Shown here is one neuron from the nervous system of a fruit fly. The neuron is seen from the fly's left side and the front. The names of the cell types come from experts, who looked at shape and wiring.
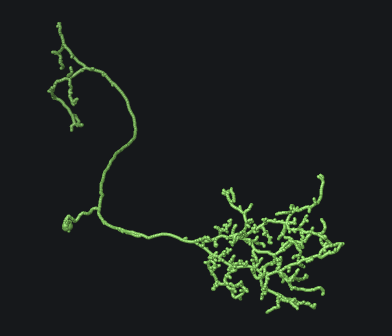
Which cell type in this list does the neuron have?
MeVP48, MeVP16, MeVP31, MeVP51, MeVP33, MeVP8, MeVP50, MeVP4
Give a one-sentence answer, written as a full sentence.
This neuron represents the cell type MeVP8.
